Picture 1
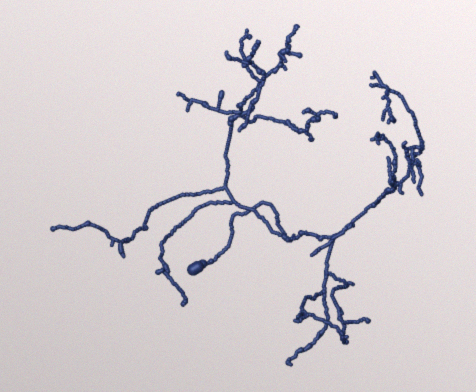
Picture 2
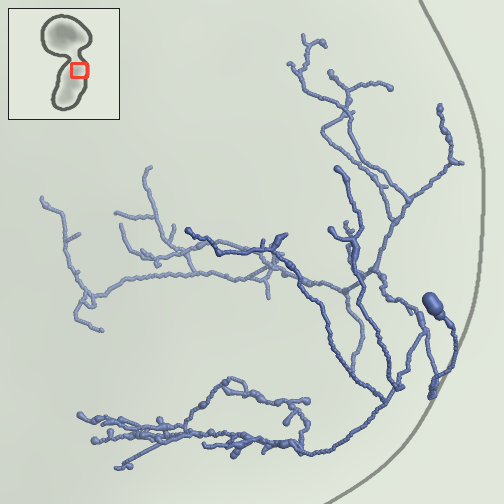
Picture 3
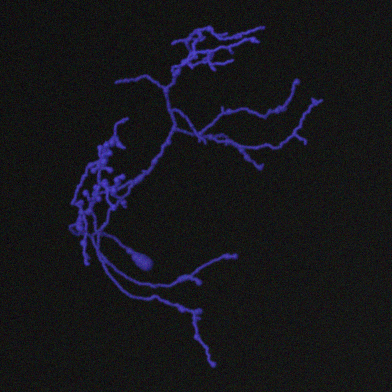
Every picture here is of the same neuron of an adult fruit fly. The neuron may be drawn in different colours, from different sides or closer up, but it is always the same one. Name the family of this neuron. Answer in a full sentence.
The family is hemilineage 01B.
